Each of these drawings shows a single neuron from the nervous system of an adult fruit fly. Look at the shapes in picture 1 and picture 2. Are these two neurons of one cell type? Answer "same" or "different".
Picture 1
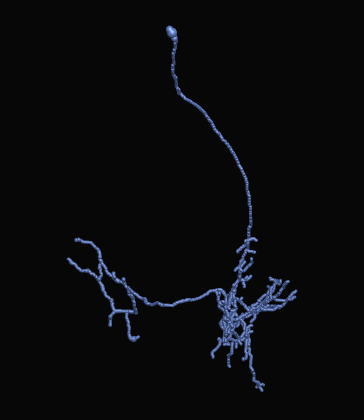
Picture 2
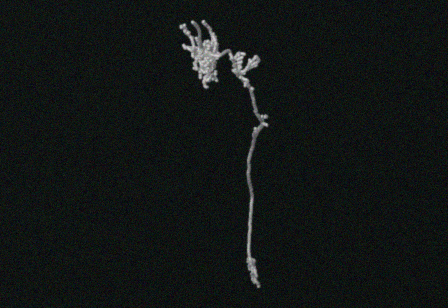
different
